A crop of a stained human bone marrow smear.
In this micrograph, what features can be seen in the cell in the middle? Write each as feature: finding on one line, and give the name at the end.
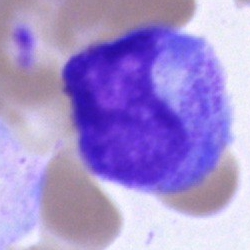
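Nucleus: fills most of the cell, lies toward the left side
Staining: deep purple-blue nucleus with scattered paler patches
Clearing: pale, nearly clear cytoplasmic area at upper right, against the nucleus
Granules: fine, purple, scattered through the cytoplasm on the right
Name: promyelocyte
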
